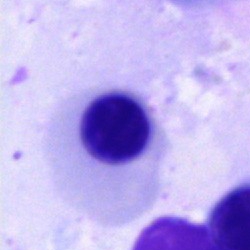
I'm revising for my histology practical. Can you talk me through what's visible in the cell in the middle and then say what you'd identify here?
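A smooth oval outline, taller than it is wide, bounds the cell. Off-centre in the upper part sits the nucleus, with no nucleoli to be seen. Abundant cytoplasm stains pale greyish-blue. Erythroblast is the name of this cell.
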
